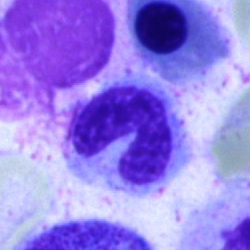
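Band neutrophil. Outline roughly round and smooth. Nucleus a curved horseshoe, open side facing downward. Chromatin dark purple, coarsely clumped. No distinct granules stand out in the cytoplasm.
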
